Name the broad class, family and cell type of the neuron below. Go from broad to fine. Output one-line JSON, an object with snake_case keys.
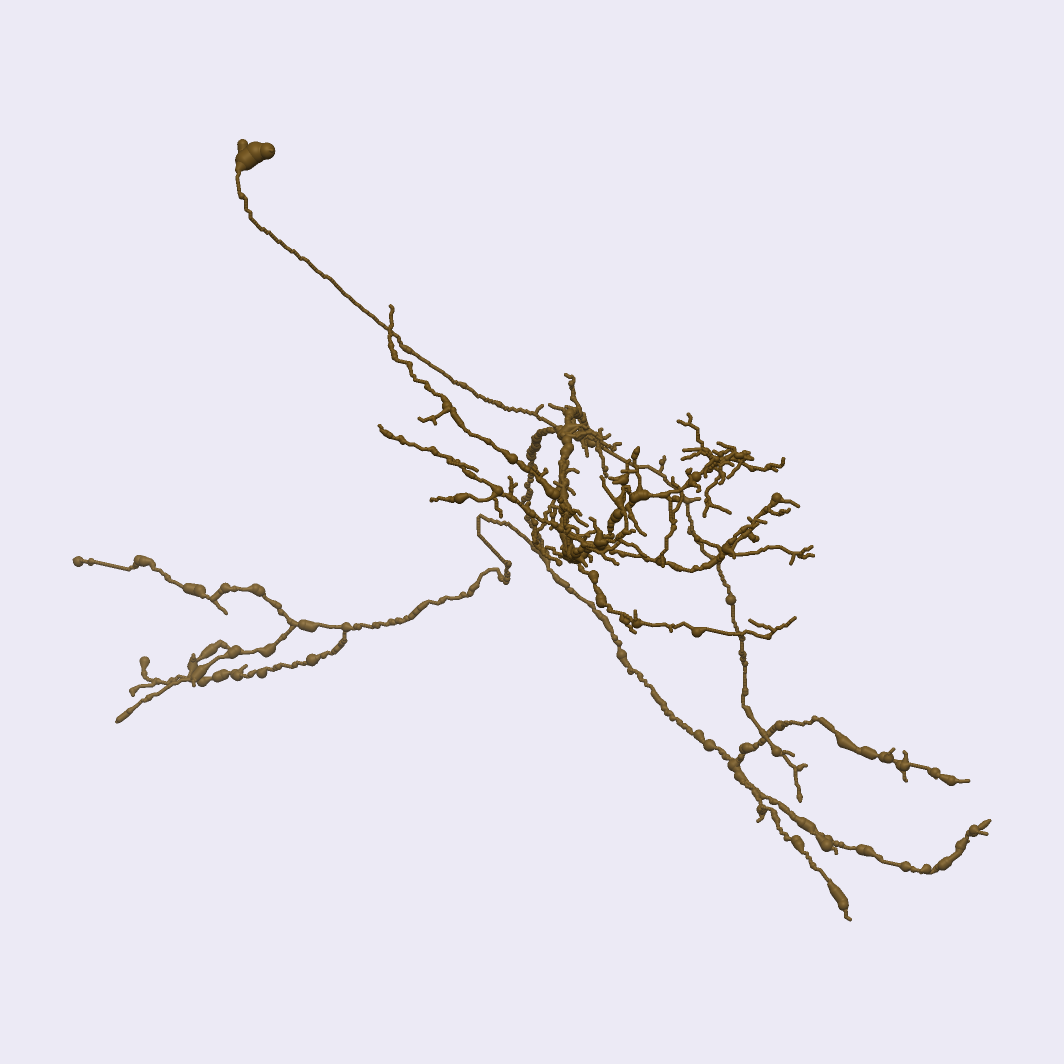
{"broad_class": "central-brain intrinsic neuron", "family": "hemilineage SMPad2", "cell_type": "SIP020_a"}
